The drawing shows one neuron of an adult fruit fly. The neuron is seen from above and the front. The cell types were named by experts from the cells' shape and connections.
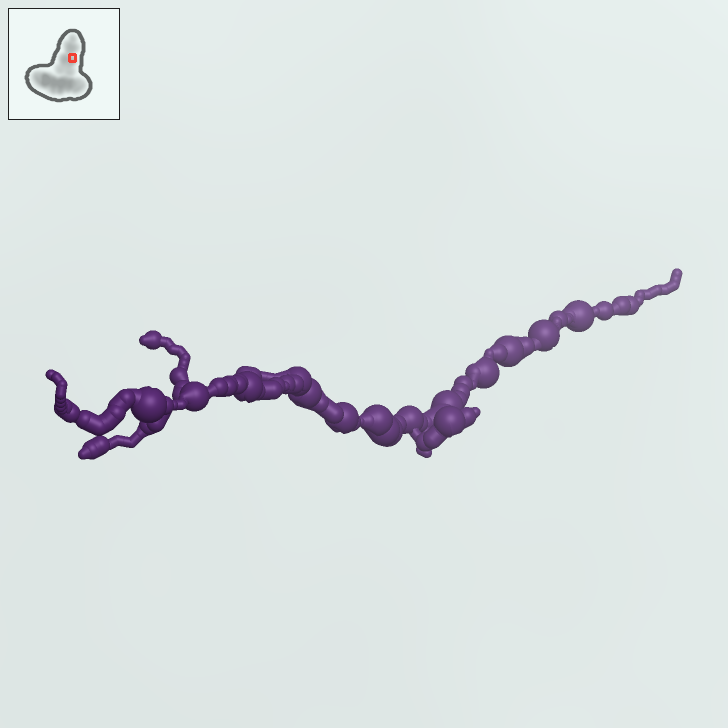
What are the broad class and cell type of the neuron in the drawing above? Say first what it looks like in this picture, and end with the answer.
No cell body is drawn. It has a dozen or fewer branch ends. This is a sensory neuron entering the nerve cord. Its cell type is SNxx33.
